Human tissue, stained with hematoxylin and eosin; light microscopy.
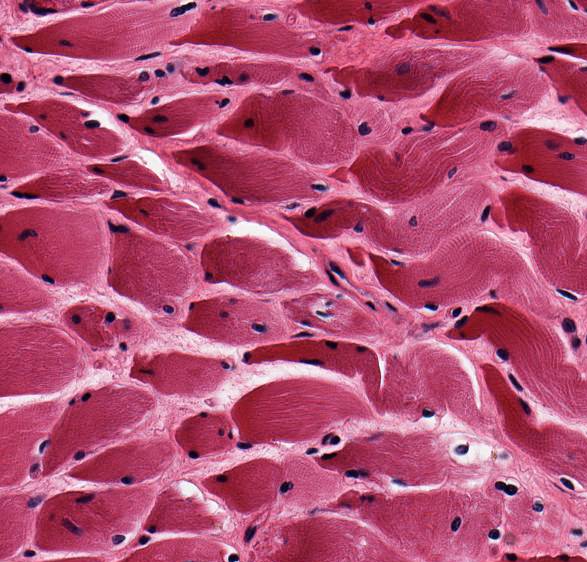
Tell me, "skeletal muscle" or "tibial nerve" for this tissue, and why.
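This is skeletal muscle.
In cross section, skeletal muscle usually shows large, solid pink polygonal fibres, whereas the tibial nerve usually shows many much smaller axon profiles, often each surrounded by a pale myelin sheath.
Muscle fibres fill the whole field, cut in mixed planes, many in cross or oblique section, with thin strands of pale pink connective tissue between them. The fibre cytoplasm stains a deep pink-red with eosin, and fibres cut lengthwise toward the upper right show fine cross-striations.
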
